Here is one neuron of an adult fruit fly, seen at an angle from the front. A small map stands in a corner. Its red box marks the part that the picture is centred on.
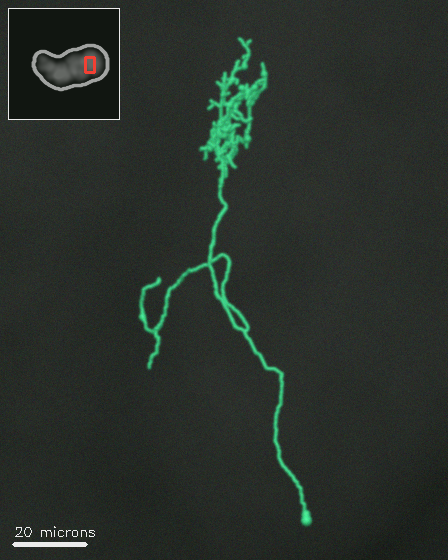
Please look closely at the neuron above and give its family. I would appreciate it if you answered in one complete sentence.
This neuron is a member of family Li.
